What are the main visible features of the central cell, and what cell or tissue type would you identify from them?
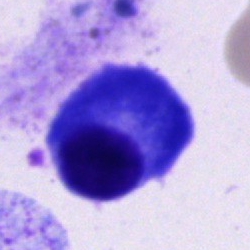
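You'll see the nucleus sits off-centre, over toward the lower left. Just above it there's a paler zone in the cytoplasm, and I can't see any granules there. Outline's rounded overall. It's a plasma cell.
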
